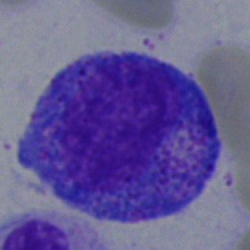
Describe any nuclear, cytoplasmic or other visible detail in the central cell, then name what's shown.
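Large nucleus filling most of the cell. Blue cytoplasm with reddish-purple granules scattered through it, most crowded in a paler area at the lower right. Promyelocyte.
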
